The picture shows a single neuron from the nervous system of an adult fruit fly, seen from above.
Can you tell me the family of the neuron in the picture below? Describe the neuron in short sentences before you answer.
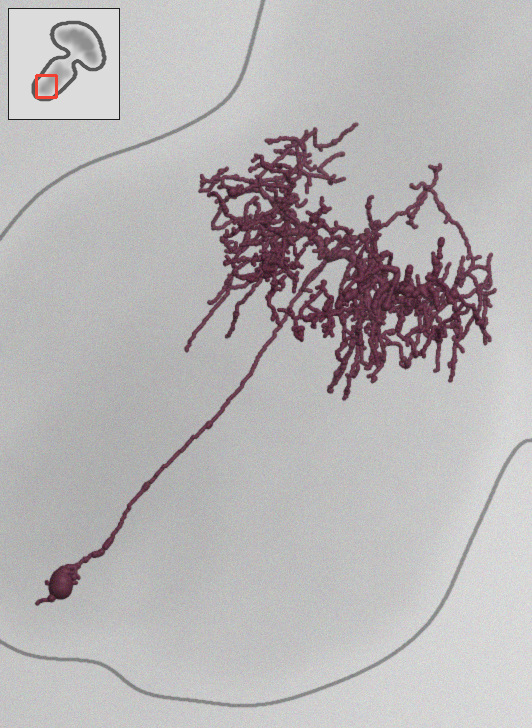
It lies in the nerve cord. Its cell body lies at the lower left of the picture. It is a nerve-cord intrinsic neuron. The family is hemilineage 12B.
